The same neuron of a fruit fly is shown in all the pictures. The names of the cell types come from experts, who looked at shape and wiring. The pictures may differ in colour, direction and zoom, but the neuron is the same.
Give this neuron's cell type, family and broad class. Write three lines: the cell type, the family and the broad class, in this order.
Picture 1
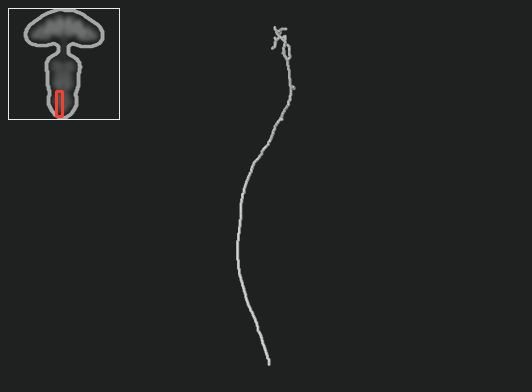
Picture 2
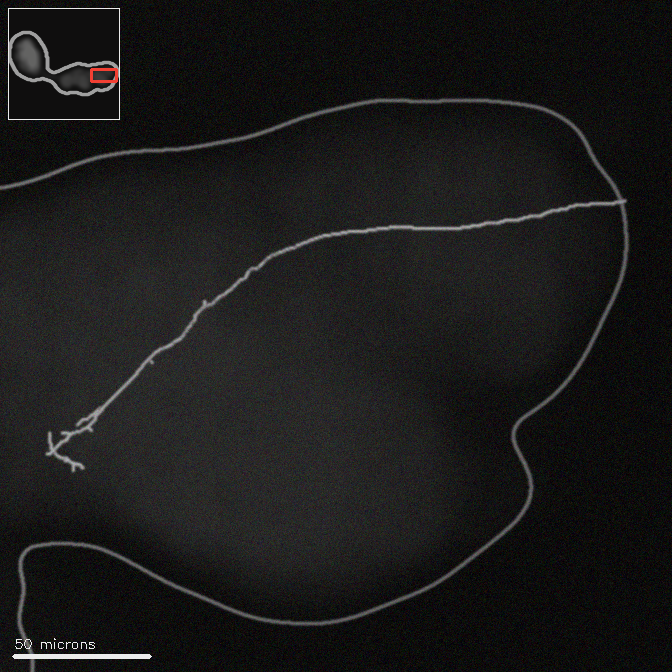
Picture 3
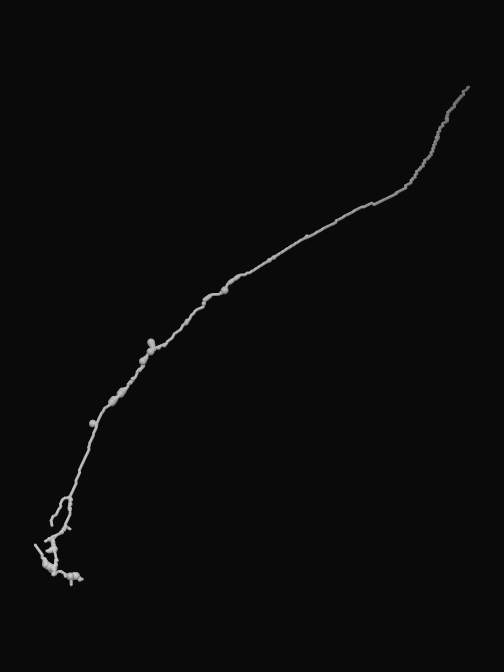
SNpp02
class mechanosensory proprioceptive
sensory neuron entering the nerve cord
